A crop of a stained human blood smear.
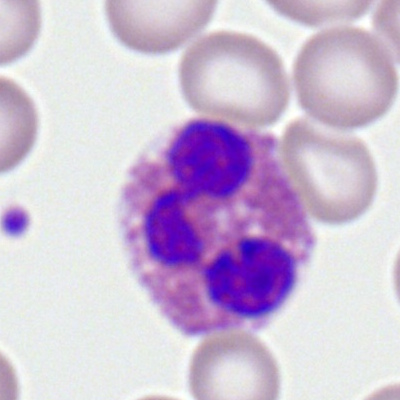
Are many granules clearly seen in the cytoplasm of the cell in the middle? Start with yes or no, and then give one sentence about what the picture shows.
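Yes. Coarse pink-red granules fill the cytoplasm.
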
